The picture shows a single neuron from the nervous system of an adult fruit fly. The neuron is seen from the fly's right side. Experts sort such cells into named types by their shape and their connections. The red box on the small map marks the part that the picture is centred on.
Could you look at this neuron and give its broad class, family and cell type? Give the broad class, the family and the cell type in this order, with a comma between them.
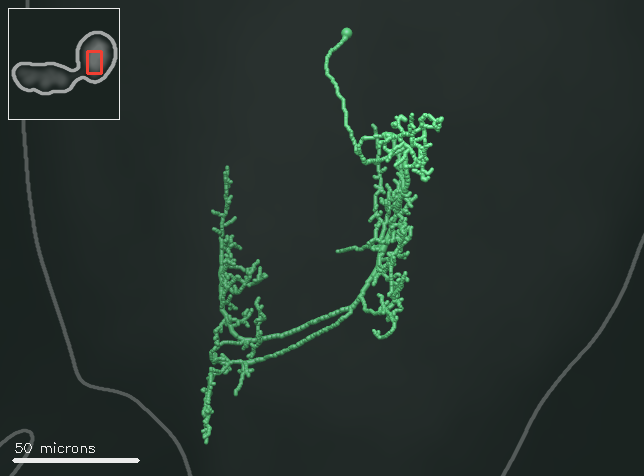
visual projection neuron, hemilineage VPNd1, LPLC2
